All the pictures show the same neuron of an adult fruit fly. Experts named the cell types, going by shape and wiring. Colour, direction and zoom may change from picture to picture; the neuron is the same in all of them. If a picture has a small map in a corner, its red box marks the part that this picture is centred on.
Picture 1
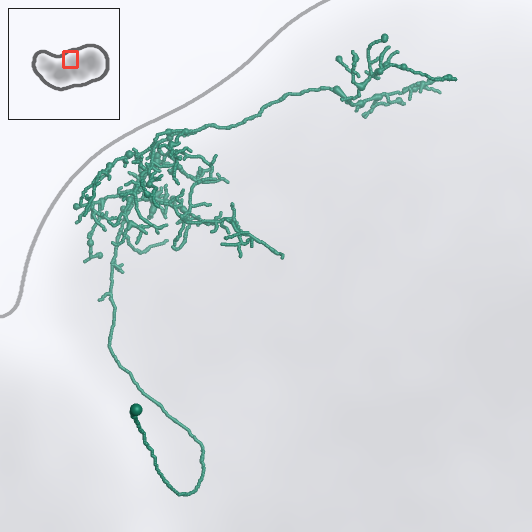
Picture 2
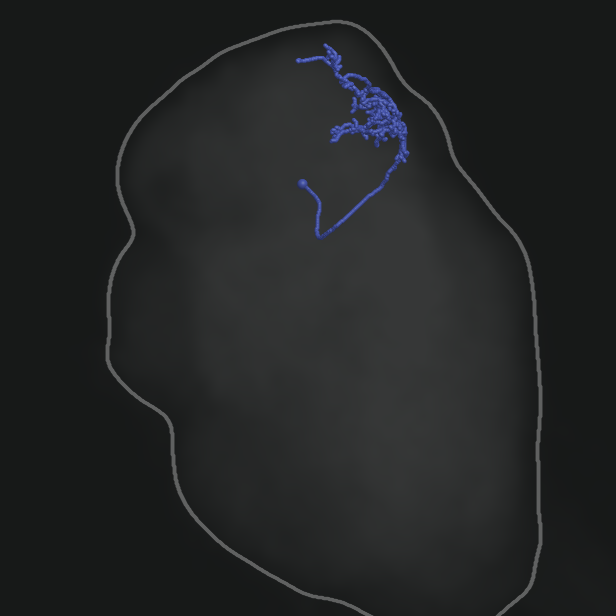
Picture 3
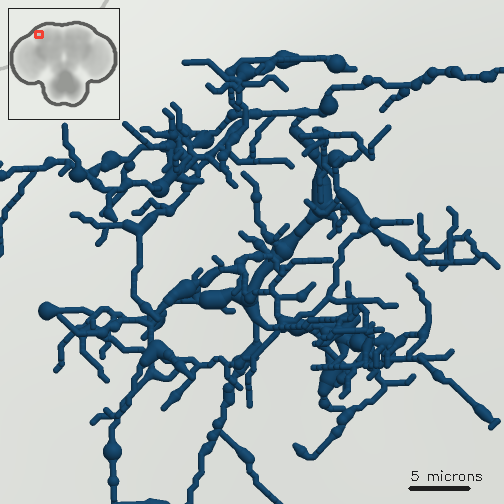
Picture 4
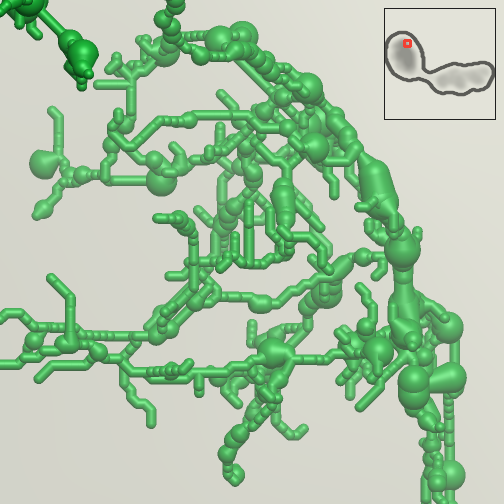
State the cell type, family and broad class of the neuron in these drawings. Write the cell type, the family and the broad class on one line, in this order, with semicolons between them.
CB4084; hemilineage LHa3; central-brain intrinsic neuron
